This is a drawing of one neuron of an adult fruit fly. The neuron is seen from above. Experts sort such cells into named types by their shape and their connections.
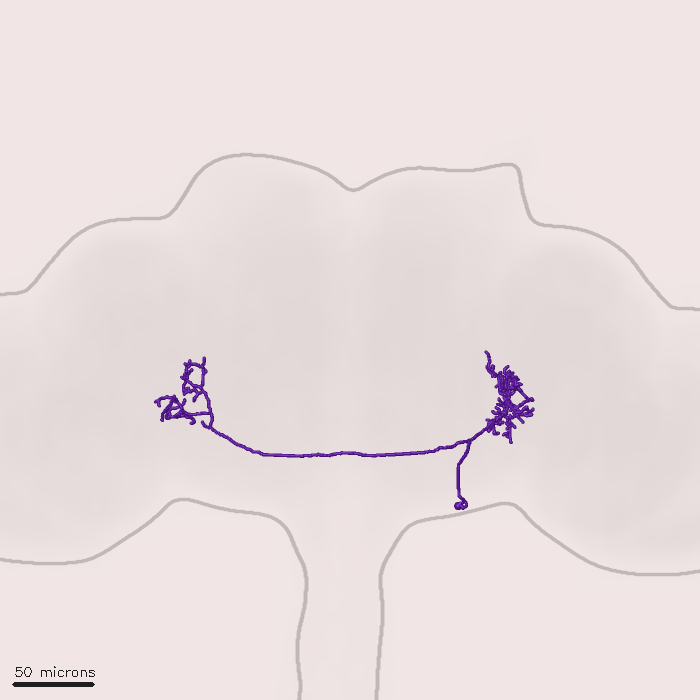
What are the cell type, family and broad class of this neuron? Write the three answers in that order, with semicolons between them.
WED166_a; hemilineage DM6_ventral; central-brain intrinsic neuron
